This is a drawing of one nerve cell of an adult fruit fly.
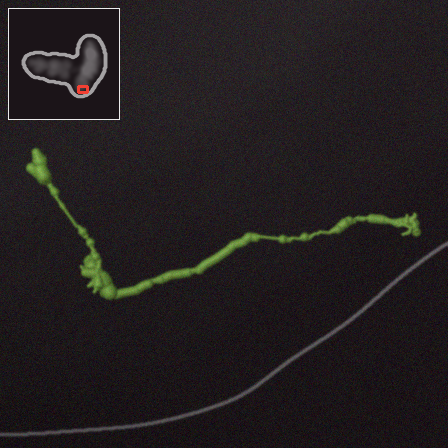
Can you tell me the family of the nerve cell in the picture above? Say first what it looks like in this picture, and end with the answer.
In this view it is more than twice as wide as it is tall. This is an optic-lobe intrinsic neuron. The family is L.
